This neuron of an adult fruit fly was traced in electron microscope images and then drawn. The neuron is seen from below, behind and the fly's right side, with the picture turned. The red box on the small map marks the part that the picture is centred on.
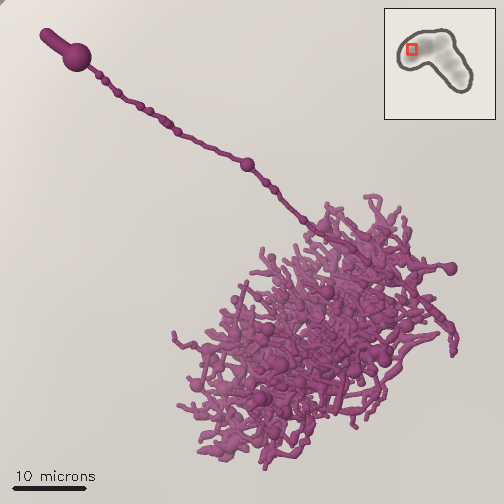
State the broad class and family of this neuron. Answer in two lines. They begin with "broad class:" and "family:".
broad class: optic-lobe intrinsic neuron
family: Pm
